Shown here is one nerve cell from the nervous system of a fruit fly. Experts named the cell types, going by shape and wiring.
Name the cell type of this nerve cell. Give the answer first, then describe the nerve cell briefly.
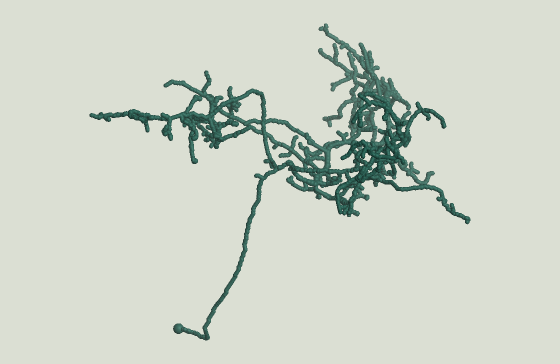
Its cell type is AVLP521. Its broad class is central-brain intrinsic neuron. The picture shows dozens of branch ends. As drawn here it is about as wide as it is tall.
